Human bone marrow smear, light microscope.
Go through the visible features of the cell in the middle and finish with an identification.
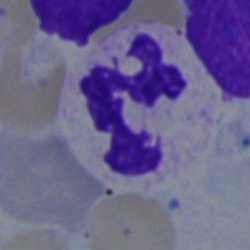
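Smooth and round, the outline encloses a nucleus of coarsely clumped, dark purple chromatin. No nucleoli appear in the nucleus, and the cytoplasm shows no vacuoles. The cell is a segmented neutrophil.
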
